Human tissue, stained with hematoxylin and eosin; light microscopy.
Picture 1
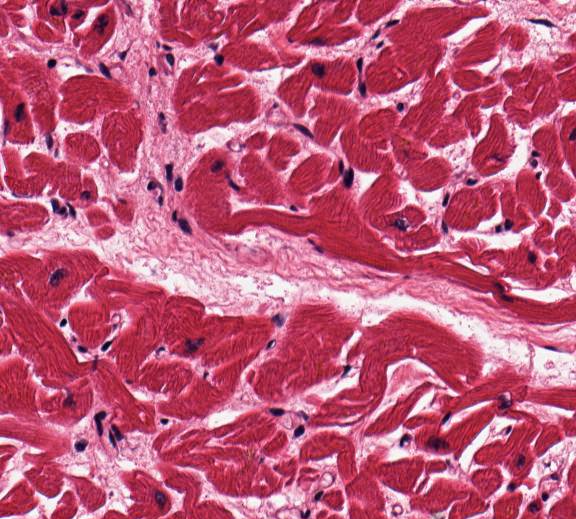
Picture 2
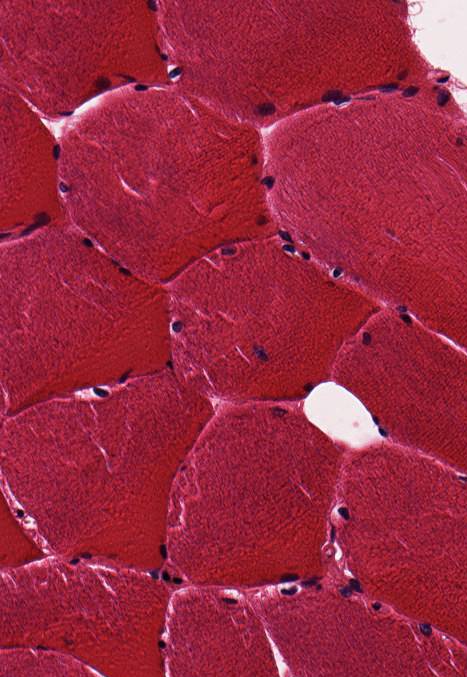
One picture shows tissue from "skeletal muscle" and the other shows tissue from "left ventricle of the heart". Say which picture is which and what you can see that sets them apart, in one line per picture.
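Site of picture 1: left ventricle of the heart. Muscle fibre nuclei are single and lie centrally within the fibres.
Site of picture 2: skeletal muscle. Most nuclei lie at the edges of the fibres, just beneath their borders.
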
